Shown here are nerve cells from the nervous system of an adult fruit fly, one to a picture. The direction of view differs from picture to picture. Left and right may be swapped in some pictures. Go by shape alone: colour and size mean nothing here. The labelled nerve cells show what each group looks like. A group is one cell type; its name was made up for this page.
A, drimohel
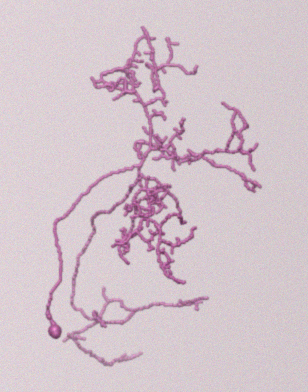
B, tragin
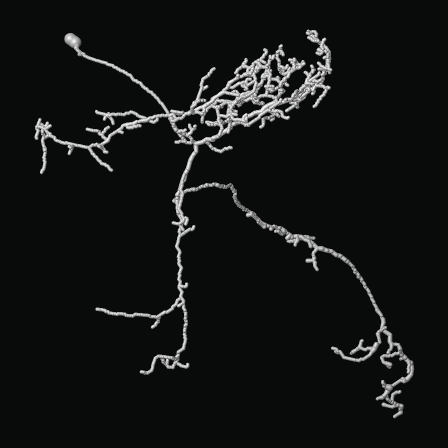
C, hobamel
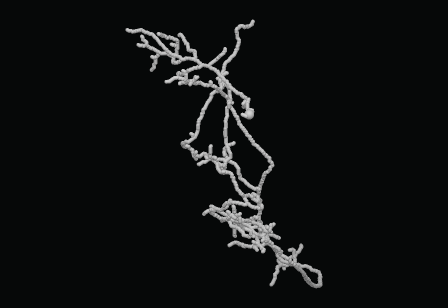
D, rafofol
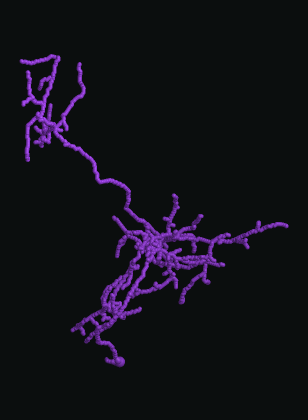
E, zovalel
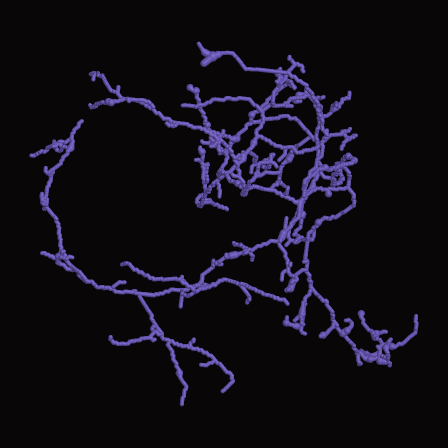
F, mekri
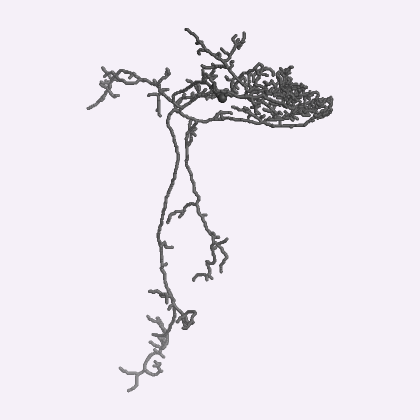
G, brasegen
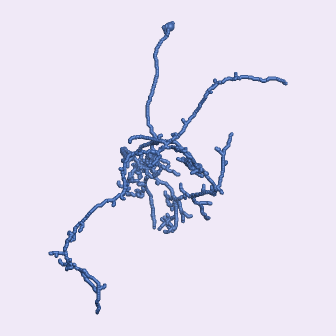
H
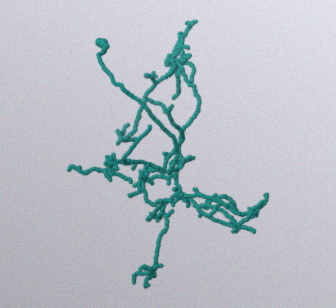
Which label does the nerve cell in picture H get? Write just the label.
rafofol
